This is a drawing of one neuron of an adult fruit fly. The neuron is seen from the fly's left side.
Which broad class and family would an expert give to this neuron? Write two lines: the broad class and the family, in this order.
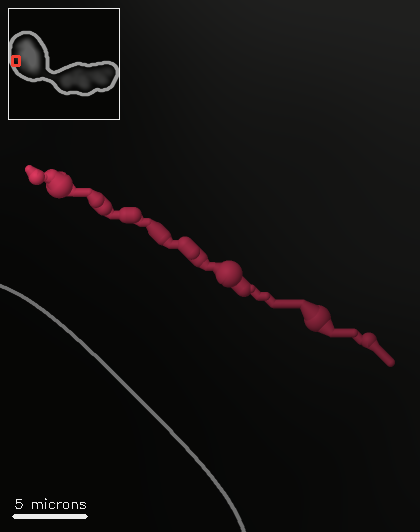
sensory neuron entering the brain
class mechanosensory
